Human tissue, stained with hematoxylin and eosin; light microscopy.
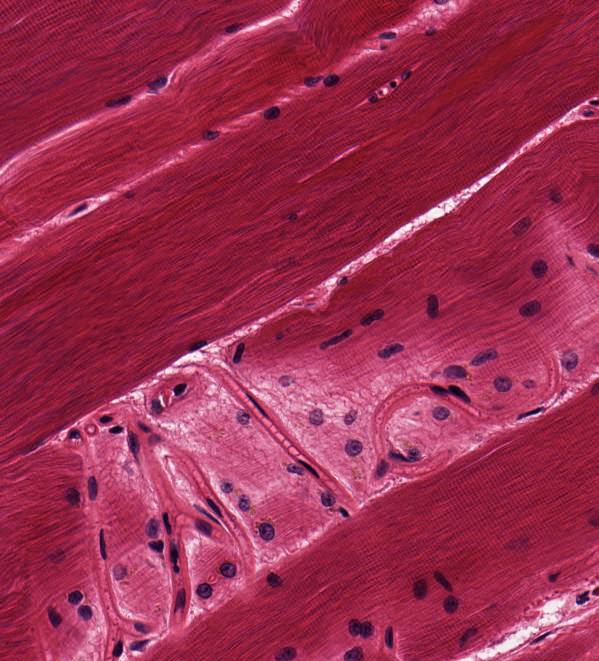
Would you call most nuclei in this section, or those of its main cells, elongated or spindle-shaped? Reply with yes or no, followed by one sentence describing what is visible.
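Yes. In the deep red fibres the nuclei are elongated and lie at the edges of the fibres.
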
